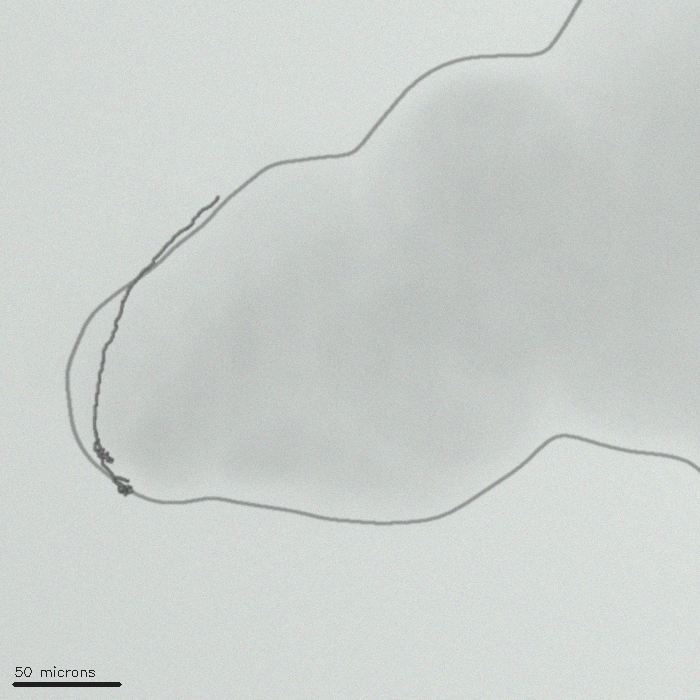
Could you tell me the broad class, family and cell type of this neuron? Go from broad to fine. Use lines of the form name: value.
broad class: optic-lobe intrinsic neuron
family: T
cell type: T1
